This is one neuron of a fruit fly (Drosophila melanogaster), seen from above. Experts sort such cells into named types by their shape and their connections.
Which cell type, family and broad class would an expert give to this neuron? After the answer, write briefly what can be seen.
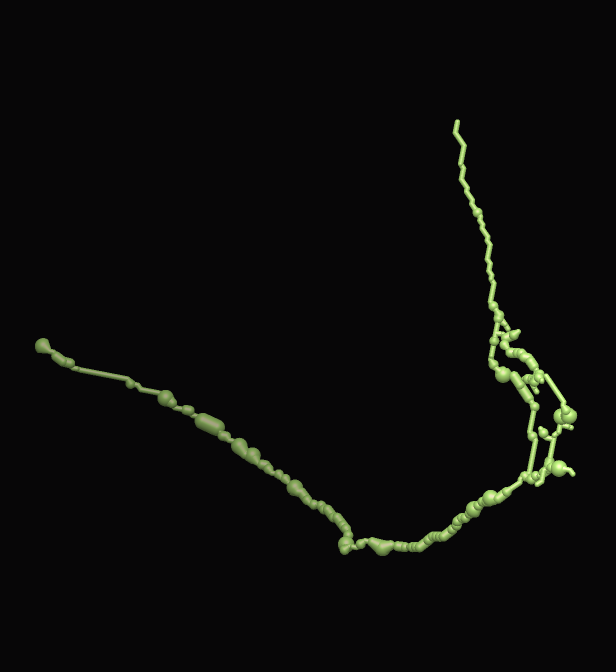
The cell type is SNta20. The name of its family is class mechanosensory tactile. It is a sensory neuron entering the nerve cord. No cell body is drawn. There are a dozen or fewer branch ends.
